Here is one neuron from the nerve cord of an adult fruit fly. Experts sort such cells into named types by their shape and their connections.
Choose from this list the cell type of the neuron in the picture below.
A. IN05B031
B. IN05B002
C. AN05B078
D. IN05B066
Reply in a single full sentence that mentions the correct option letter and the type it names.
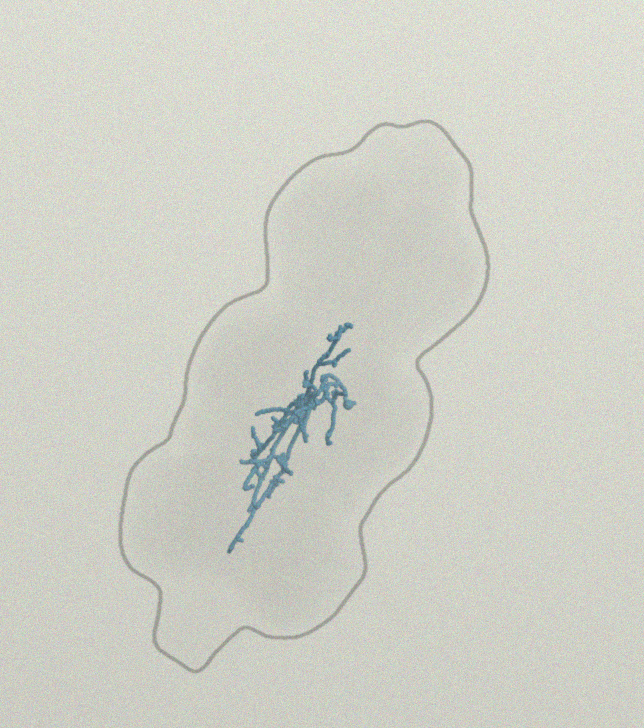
Regarding cell type, the neuron matches IN05B066, option D.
